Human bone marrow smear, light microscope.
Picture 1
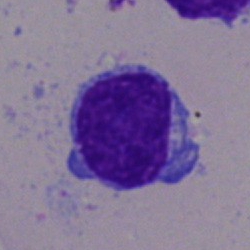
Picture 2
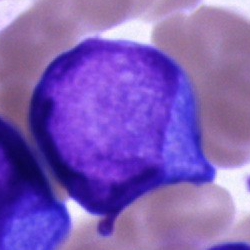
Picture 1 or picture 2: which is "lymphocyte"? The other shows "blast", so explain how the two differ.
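Two identifications: the lymphocyte is in picture 1, the blast in picture 2. Chromatin first: in picture 1 it stains dark purple throughout the nucleus, while in picture 2 it is fine and evenly spread, dotted with small pale speckles.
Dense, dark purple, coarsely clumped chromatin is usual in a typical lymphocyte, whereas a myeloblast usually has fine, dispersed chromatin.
Outline next: the lymphocyte's cytoplasm bulges outward at the lower left and at the right, while the blast is irregular and angular rather than smoothly round, with a small knob-like bleb hanging from its bottom edge. Cytoplasm: blue in picture 1, with a pale clear zone between nucleus and cytoplasm on the right; deep blue in picture 2, widest at the lower right, where it tapers to a point. Granules: none are visible in either cell.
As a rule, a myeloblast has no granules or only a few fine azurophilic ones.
Background: small purple fragments lie scattered to the left of the lymphocyte.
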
